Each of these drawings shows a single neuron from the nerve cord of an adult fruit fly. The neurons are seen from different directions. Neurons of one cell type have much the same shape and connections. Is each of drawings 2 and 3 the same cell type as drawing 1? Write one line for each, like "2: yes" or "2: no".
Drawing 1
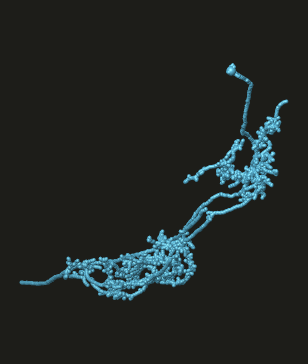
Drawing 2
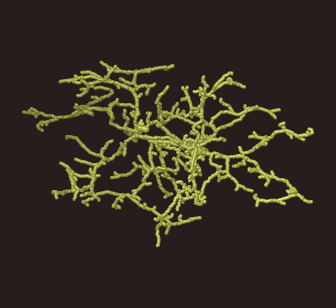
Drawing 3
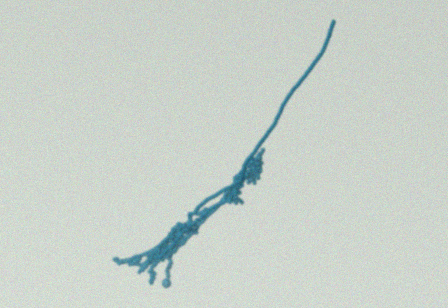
2: no
3: yes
